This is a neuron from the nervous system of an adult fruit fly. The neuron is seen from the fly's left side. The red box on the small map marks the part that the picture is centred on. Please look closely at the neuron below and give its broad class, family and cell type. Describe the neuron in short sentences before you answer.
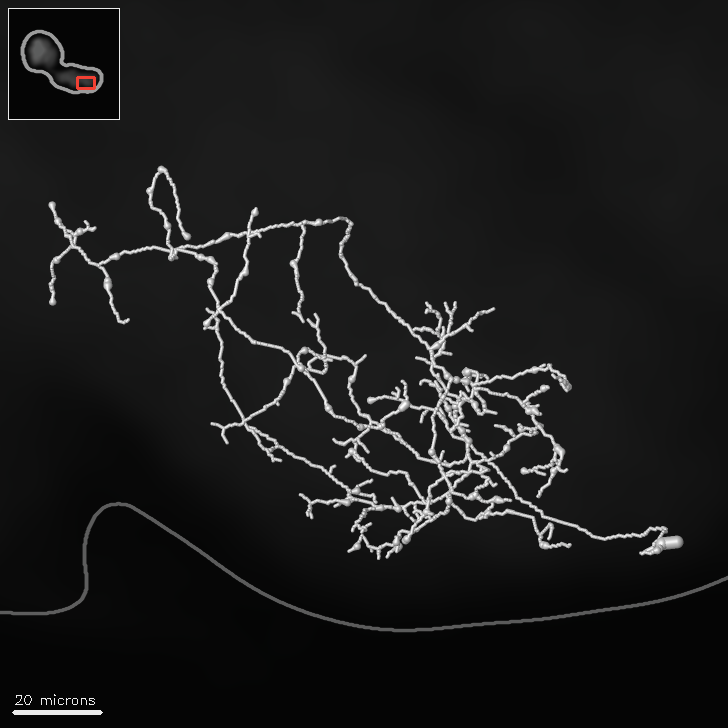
The cell body is at the lower right of the picture. From left to right in the picture it spans about 150 microns. The picture shows dozens of branch ends. This is a nerve-cord intrinsic neuron. Its family is hemilineage 04B. The cell type is IN04B078.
